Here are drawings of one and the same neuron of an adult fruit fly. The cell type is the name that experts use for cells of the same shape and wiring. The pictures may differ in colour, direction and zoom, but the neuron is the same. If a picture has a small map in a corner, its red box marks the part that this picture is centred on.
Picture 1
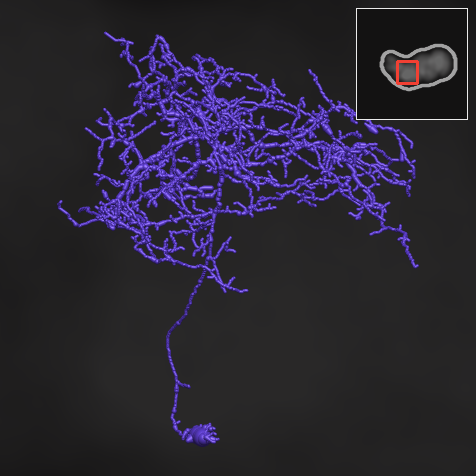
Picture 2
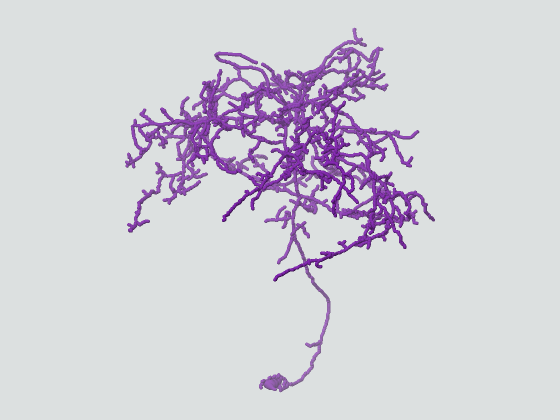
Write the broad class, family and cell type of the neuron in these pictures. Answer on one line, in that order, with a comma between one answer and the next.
nerve-cord intrinsic neuron, hemilineage 02A, IN02A008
